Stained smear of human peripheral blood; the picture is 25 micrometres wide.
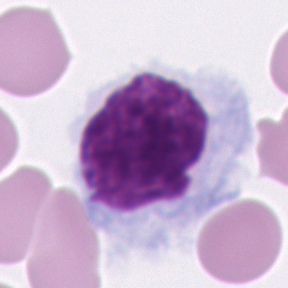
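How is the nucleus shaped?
A single rounded mass with a slightly irregular edge and no lobes.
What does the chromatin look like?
Dark purple, mottled with small clumps.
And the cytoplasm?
Pale blue-grey, with a fine lacy, streaky texture toward its edge.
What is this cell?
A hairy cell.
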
